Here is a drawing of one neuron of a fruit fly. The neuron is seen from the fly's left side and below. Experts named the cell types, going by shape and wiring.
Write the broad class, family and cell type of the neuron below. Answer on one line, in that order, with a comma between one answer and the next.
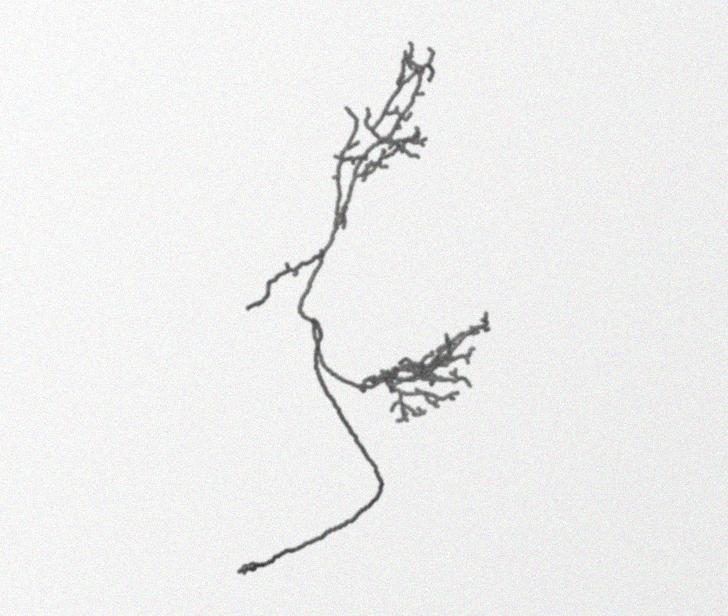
central-brain intrinsic neuron, hemilineage LALv1_dorsal, FB1F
